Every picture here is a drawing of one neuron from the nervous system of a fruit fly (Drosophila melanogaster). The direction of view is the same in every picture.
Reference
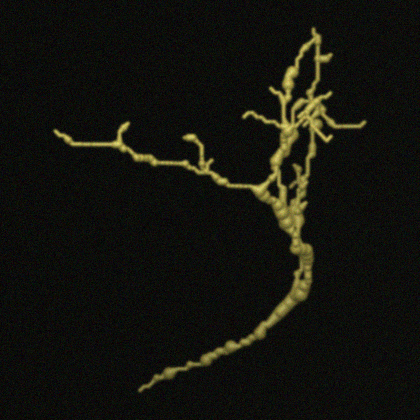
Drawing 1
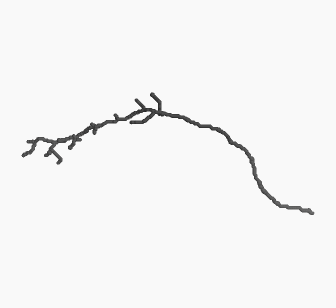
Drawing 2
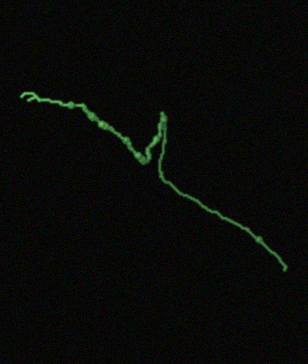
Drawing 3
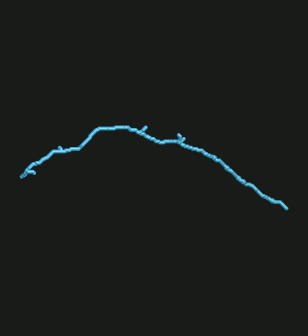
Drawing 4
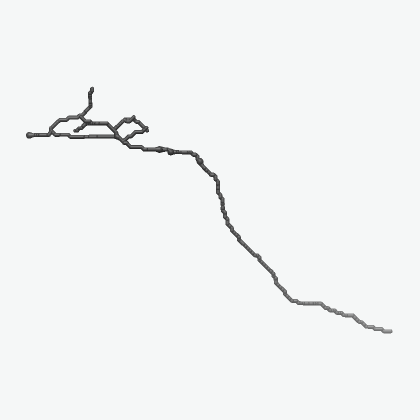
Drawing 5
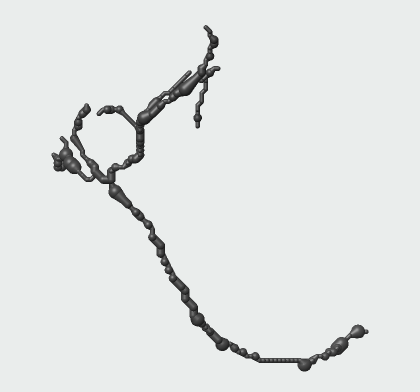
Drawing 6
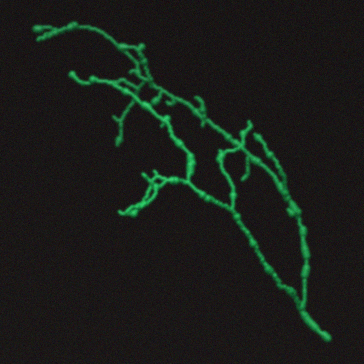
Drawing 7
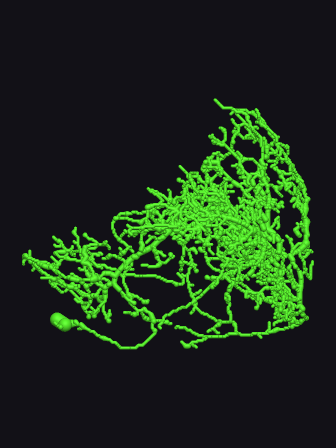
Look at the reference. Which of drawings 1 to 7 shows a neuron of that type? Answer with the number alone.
1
